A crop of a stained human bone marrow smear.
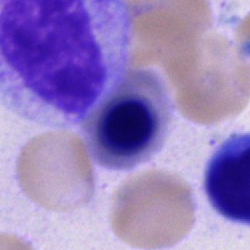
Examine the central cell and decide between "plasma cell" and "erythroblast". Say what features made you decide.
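It is an erythroblast rather than a plasma cell. Look first at the cytoplasm: it is pale greyish-blue.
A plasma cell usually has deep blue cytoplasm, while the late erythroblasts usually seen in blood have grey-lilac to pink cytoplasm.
So this pale colour is quite unlike the deep blue of a plasma cell. Beyond that, see how the outline is roughly round, the chromatin is uniformly dense and very dark, and the cytoplasm makes a complete rim around the nucleus.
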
